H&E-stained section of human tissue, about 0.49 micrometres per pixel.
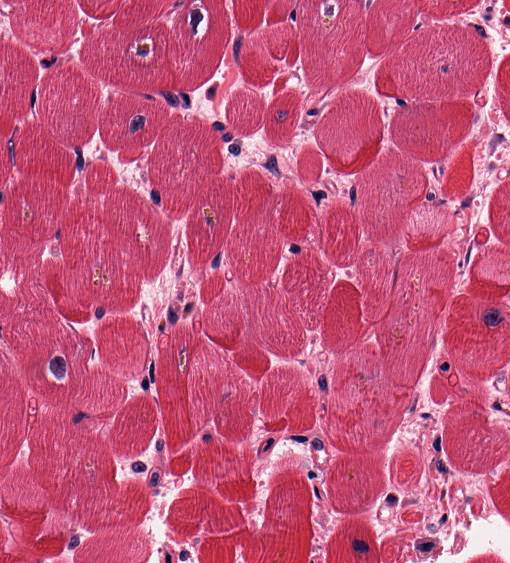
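Left ventricle of the heart. Where a fibre's nucleus is visible, it sits in the centre of the fibre, for example in the upper middle and left middle of the field. Small clusters of golden-brown granules lie in the central region of several fibres. The cytoplasm is strongly eosinophilic with a faint fibrillar texture, and fibre profiles vary noticeably in size.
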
